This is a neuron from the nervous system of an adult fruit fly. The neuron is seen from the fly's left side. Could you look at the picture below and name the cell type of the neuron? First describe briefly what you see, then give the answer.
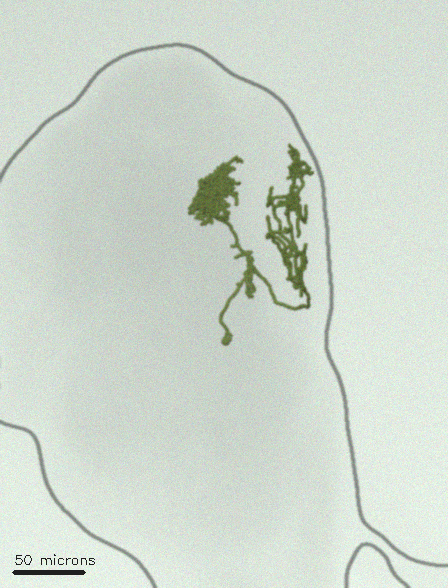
The cell body is in the middle of the picture. From top to bottom in the picture it spans about 140 microns. This is an optic-lobe intrinsic neuron. It is of cell type LOLP1.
